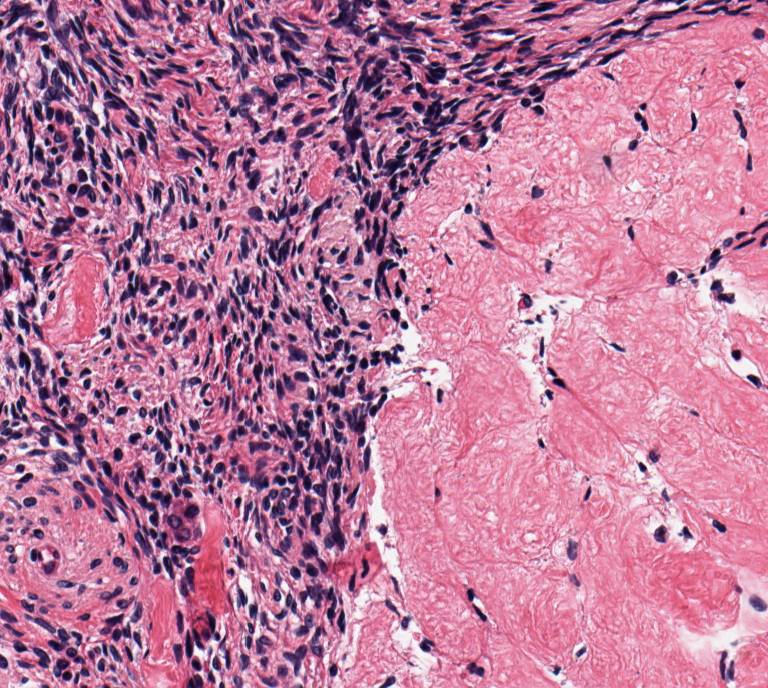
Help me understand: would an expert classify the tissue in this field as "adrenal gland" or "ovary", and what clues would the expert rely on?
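Ovary, I think. The left region is densely cellular, crowded with cells whose dark nuclei are oval to spindle-shaped.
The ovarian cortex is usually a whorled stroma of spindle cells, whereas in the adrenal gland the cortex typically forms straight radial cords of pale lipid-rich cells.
Those spindle-shaped nuclei fit the ovarian pattern. The right region is pale, sparsely cellular, finely fibrillar pink matrix with scattered elongated nuclei. Several vessels in the left region have thick, glassy pink walls.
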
